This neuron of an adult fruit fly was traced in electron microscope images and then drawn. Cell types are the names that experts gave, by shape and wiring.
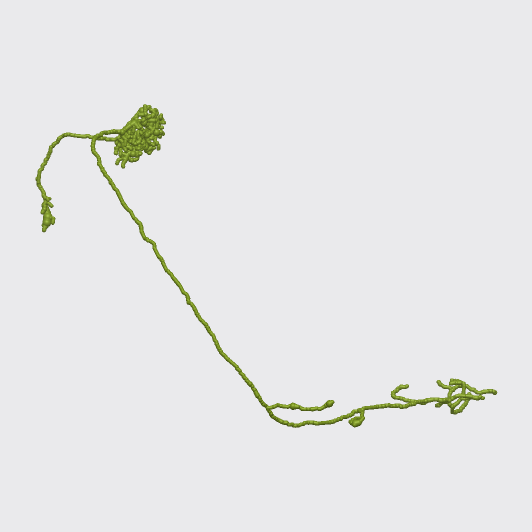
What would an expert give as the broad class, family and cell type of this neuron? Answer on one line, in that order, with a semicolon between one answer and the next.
central-brain intrinsic neuron; hemilineage ALad1; DL2v_adPN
